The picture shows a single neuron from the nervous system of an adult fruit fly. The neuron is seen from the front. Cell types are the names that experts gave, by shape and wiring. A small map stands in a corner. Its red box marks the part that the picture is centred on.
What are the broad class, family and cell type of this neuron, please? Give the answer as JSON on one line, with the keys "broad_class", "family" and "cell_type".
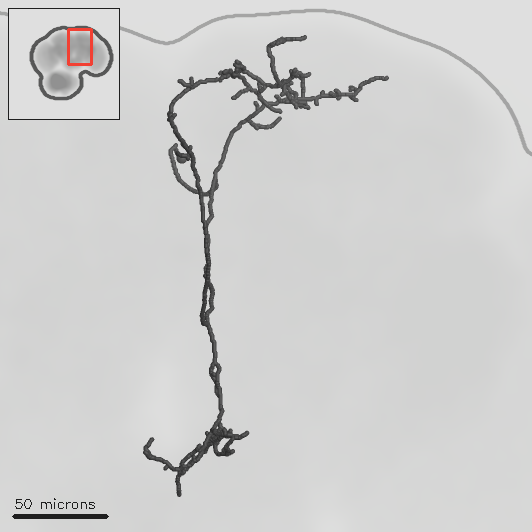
{"broad_class": "central-brain intrinsic neuron", "family": "hemilineage DM2_central", "cell_type": "SMP307"}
